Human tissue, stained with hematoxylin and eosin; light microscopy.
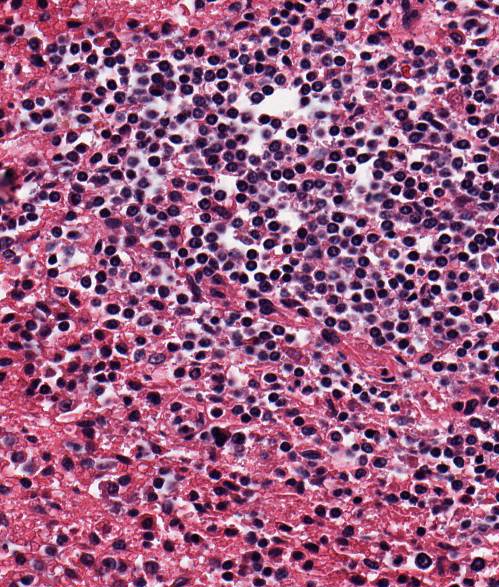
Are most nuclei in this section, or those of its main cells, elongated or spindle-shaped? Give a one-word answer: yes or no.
No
